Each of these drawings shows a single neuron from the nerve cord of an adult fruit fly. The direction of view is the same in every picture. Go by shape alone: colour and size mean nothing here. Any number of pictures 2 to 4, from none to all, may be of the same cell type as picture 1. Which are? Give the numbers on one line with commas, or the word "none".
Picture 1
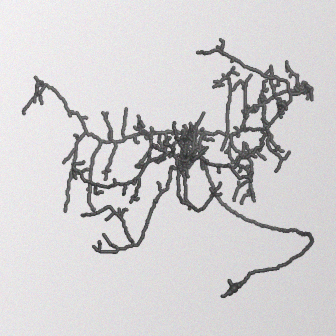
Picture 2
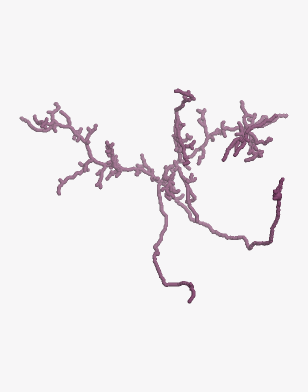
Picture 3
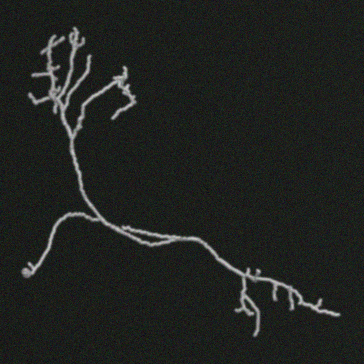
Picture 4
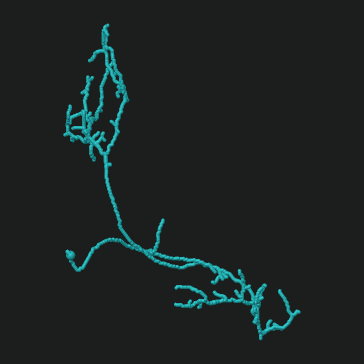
2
